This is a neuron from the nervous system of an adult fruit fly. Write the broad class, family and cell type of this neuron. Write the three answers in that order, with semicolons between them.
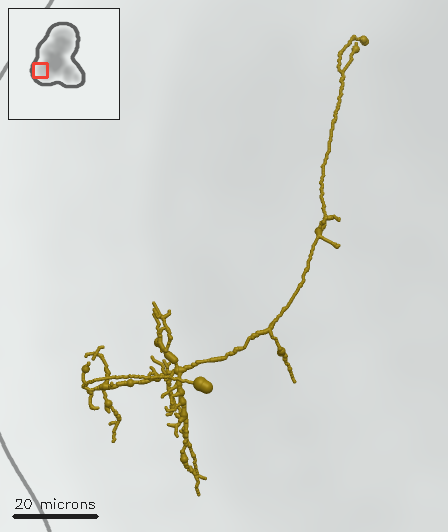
optic-lobe intrinsic neuron; TmY; TmY3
